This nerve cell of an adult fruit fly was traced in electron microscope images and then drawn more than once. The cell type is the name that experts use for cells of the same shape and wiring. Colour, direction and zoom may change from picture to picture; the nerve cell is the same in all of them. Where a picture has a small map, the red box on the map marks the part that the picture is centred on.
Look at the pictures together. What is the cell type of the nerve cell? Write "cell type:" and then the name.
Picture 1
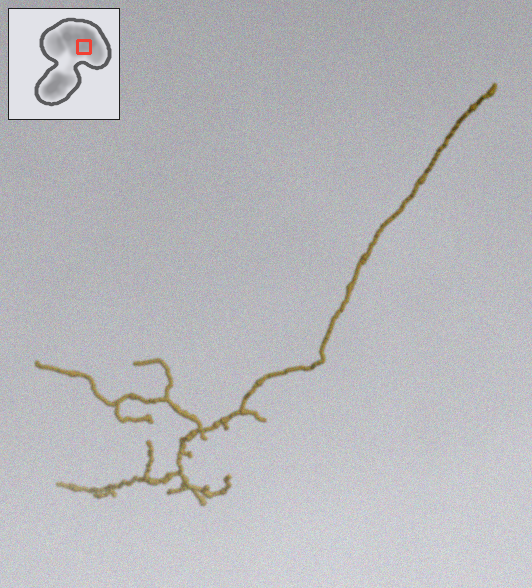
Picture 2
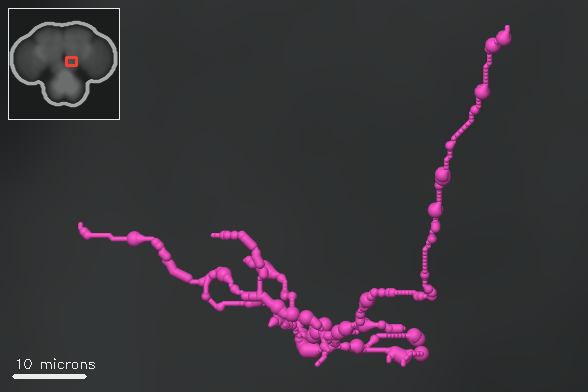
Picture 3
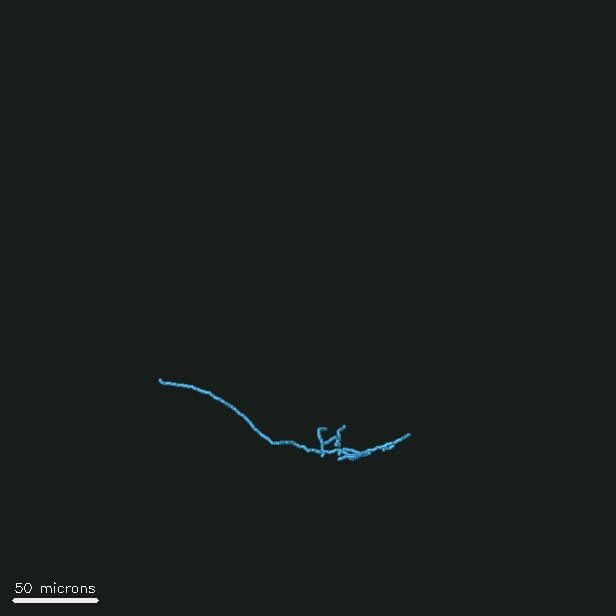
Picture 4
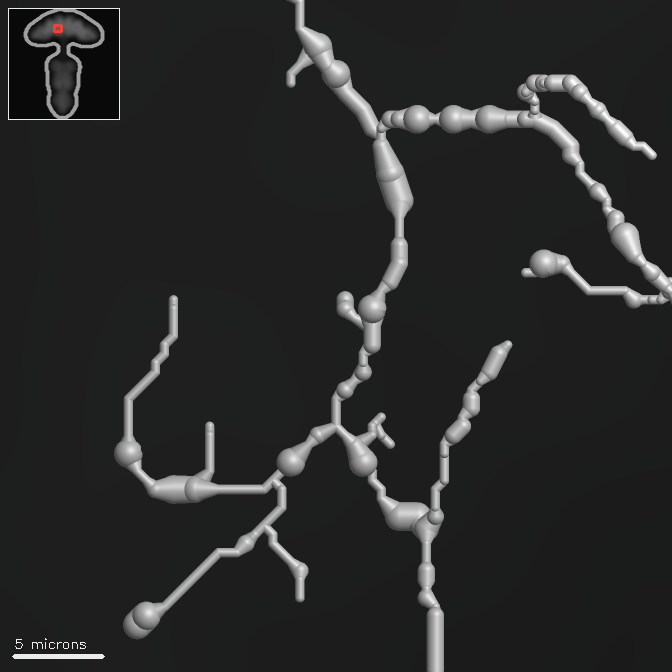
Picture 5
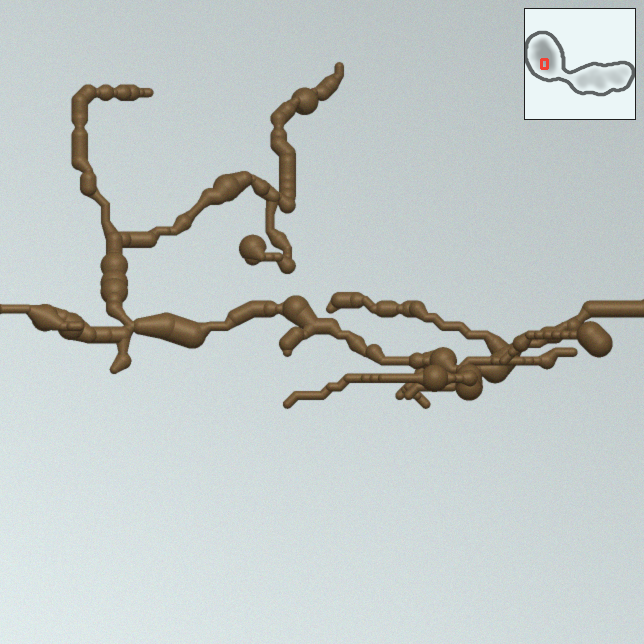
cell type: JO-EV3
